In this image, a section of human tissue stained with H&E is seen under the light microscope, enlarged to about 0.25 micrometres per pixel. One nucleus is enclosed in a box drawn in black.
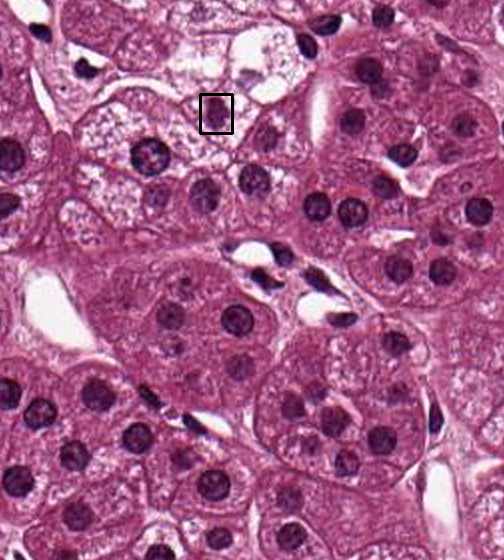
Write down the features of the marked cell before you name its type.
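The nucleus is smaller than the round nuclei of the neighbouring cells, and its outline is irregular and angular rather than round. The nucleus stains dark purple and looks dense and smudged, lacking the crisp round edge that nearby nuclei show. The cytoplasm around it is pale and bubbly, filled with many small clear vacuoles that give it a foamy texture. The cell sits among other pale, foamy cells next to larger clear empty spaces just above it, while the cells further down in the field have pinker, more solid cytoplasm. Type of cell: adrenal cortical cell.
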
